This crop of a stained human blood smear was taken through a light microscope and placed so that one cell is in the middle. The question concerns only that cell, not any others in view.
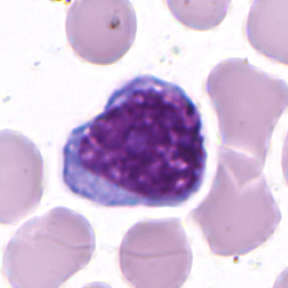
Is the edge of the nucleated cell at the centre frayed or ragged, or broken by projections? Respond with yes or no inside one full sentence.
No, the edge of this cell is smooth and even, not rough.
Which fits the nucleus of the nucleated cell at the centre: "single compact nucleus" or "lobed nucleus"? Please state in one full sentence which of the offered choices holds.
In this cell, the nucleus forms one compact round, oval or kidney-shaped piece.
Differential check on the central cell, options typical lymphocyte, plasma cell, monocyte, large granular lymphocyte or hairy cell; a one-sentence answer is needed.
Present in the middle of the crop is a plasma cell.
